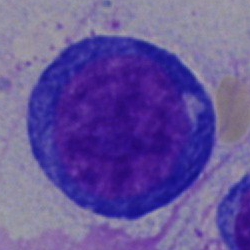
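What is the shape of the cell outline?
Round and smooth, with no projections from the surface.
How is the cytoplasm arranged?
As a narrow rim around the whole nucleus, with a small pale area on the right side of the nucleus.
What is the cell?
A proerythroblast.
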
